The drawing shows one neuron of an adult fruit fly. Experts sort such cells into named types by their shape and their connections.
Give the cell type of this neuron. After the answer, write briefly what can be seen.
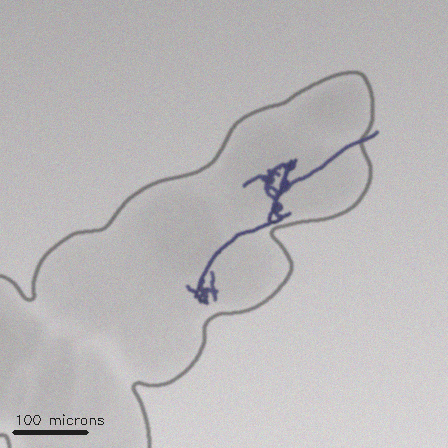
Its cell type is SNpp12. Its broad class is sensory neuron entering the nerve cord. By the scale bar it is about 250 microns wide in this view. As drawn here it is about as wide as it is tall.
